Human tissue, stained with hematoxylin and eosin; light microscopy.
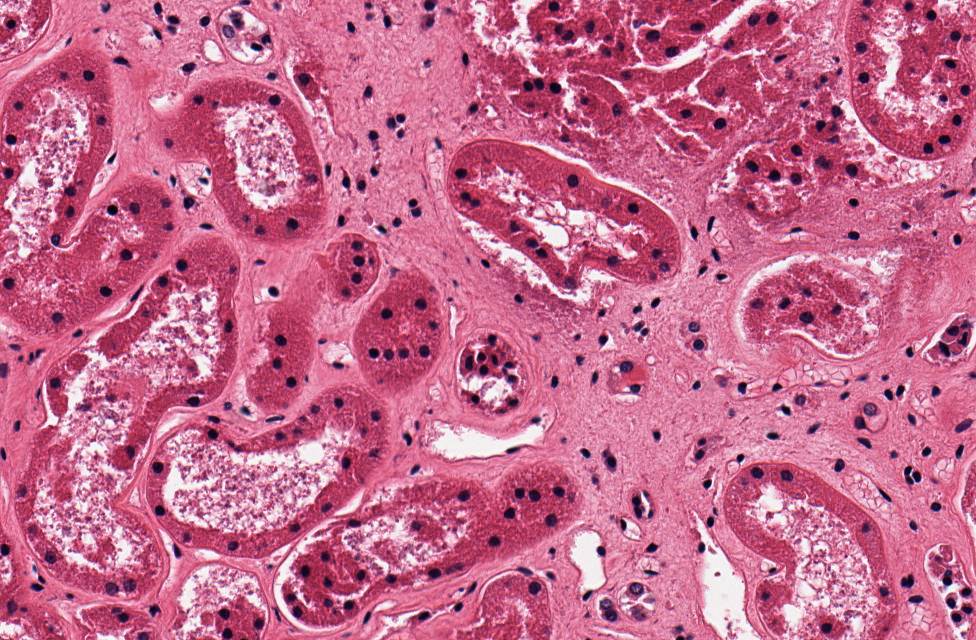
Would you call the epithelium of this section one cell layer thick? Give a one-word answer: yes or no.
Yes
